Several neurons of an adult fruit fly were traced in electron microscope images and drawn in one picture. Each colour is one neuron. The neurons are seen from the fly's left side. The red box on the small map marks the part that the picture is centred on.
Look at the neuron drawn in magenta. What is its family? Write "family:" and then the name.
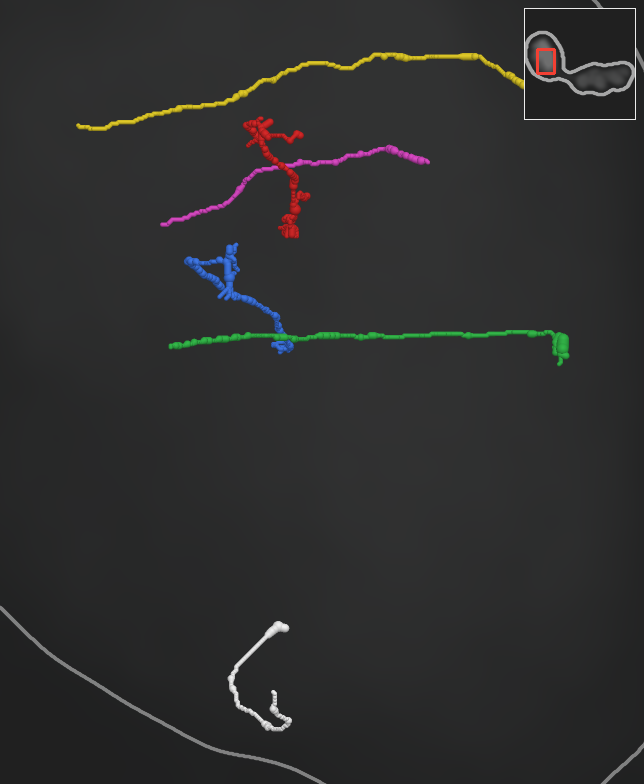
family: class visual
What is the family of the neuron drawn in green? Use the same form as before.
family: L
